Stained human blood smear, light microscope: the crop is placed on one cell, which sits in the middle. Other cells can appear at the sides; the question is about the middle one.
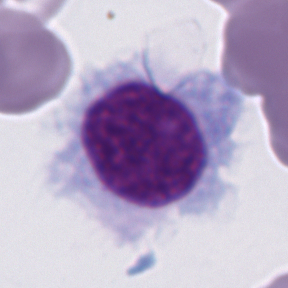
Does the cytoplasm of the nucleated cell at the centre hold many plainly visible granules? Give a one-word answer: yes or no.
No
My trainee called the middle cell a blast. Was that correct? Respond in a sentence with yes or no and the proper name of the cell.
No, the centrally placed cell is a hairy cell, not a blast.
